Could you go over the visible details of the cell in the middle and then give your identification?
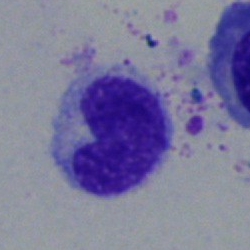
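Look first at the nucleus: it is kidney-shaped, with a notch on its left side. Notice that it sits off-centre, toward the right of the cell. Now the cytoplasm: it is pale greyish-blue and widest on the left side. This cell is a metamyelocyte.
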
